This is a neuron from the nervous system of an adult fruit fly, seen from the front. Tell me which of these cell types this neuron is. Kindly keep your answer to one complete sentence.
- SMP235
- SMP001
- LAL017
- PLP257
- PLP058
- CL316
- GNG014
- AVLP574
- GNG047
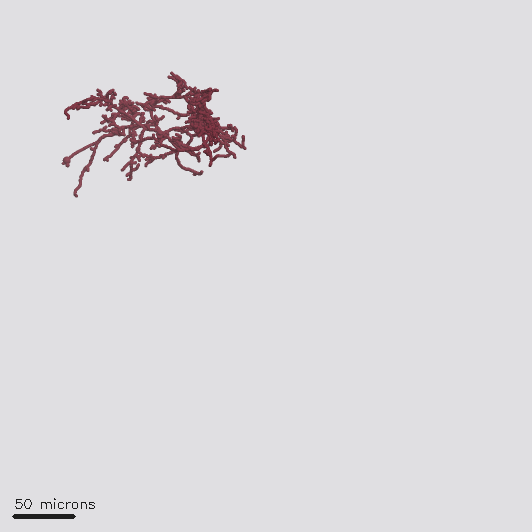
This neuron falls under the cell type SMP235.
